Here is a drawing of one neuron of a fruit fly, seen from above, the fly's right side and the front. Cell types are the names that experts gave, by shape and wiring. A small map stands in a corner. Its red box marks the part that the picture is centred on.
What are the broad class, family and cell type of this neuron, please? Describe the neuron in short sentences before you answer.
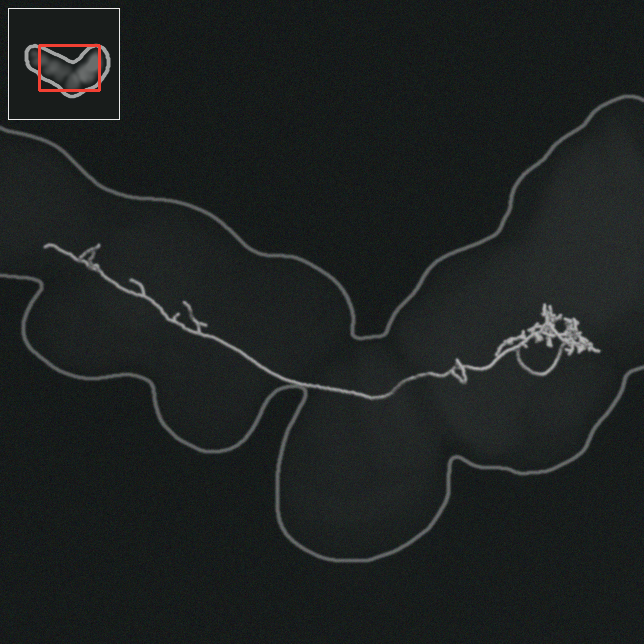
As drawn here it is more than twice as wide as it is tall. This is a descending neuron. Its family is hemilineage LB7. Its cell type is DNge181.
